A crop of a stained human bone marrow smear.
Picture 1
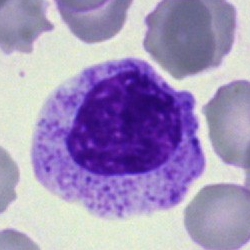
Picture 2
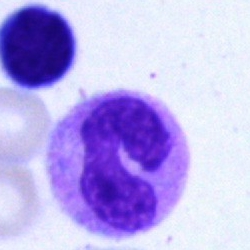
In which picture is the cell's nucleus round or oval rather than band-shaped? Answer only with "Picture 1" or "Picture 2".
Picture 1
